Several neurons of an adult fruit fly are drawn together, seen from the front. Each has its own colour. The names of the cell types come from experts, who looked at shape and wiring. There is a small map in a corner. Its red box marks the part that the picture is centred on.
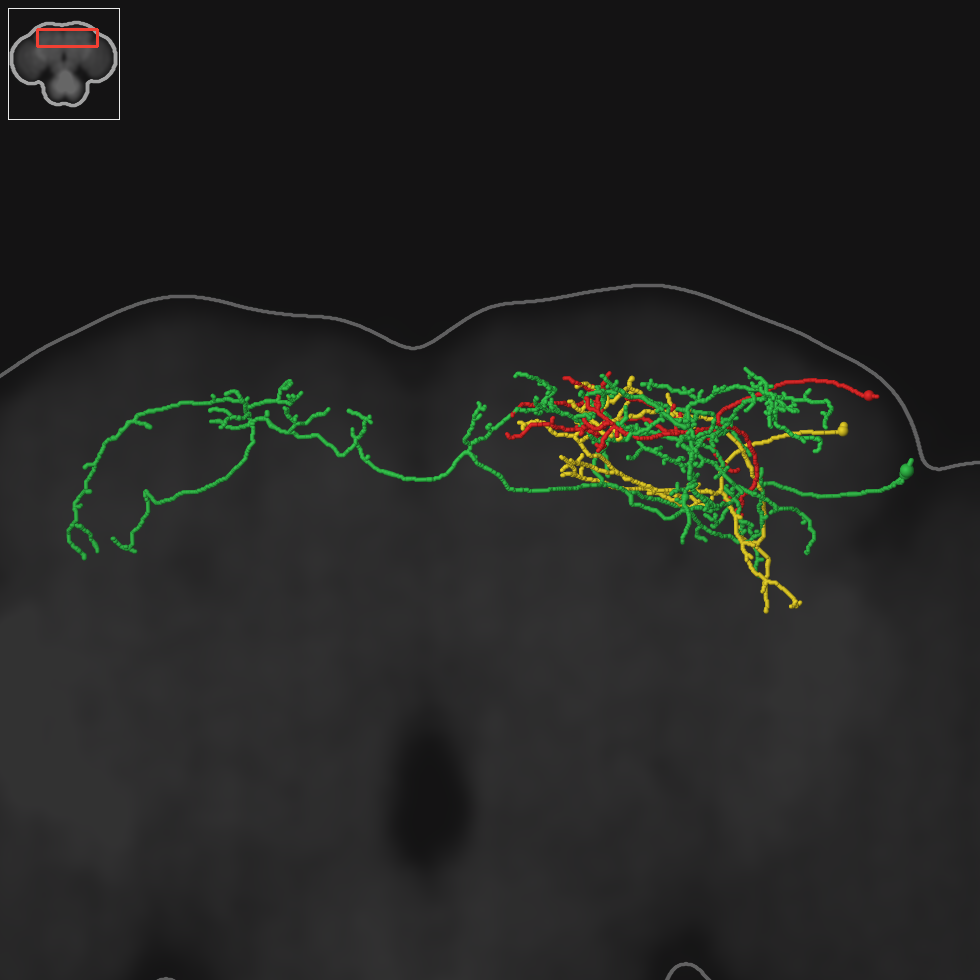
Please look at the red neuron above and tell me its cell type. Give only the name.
SLP266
